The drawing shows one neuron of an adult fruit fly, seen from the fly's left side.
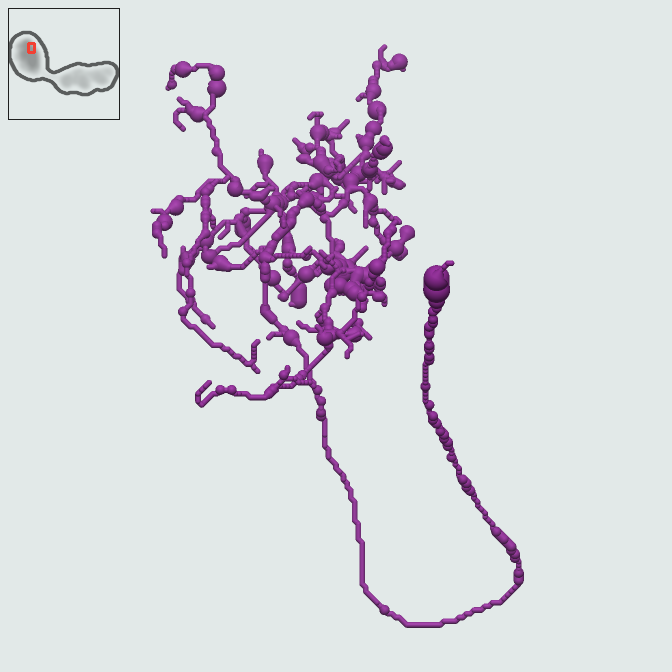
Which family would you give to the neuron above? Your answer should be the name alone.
hemilineage VPNp&v1_posterior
